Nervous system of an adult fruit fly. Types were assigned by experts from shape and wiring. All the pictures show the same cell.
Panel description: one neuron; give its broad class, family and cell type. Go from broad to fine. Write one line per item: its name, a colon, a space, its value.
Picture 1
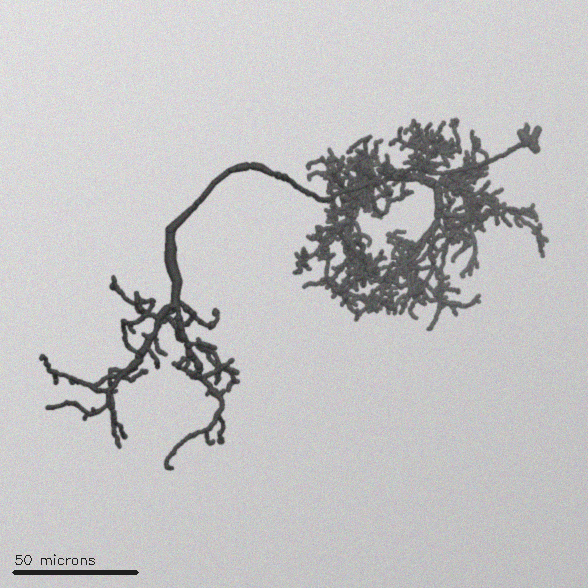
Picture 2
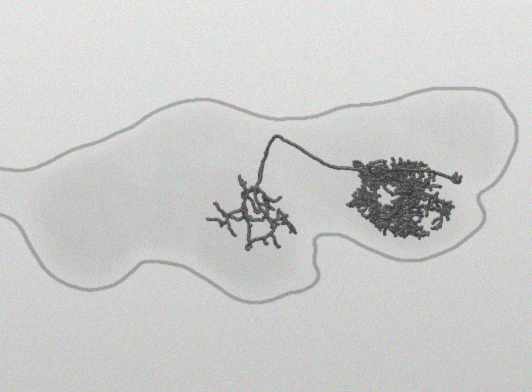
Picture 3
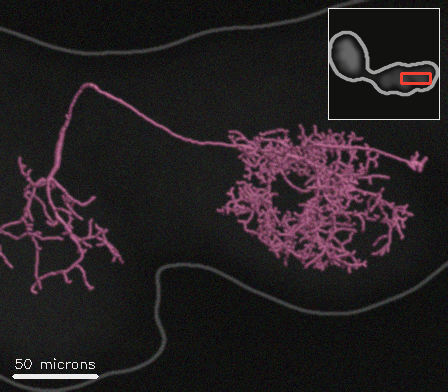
broad class: nerve-cord intrinsic neuron
family: hemilineage 03A
cell type: IN03A001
